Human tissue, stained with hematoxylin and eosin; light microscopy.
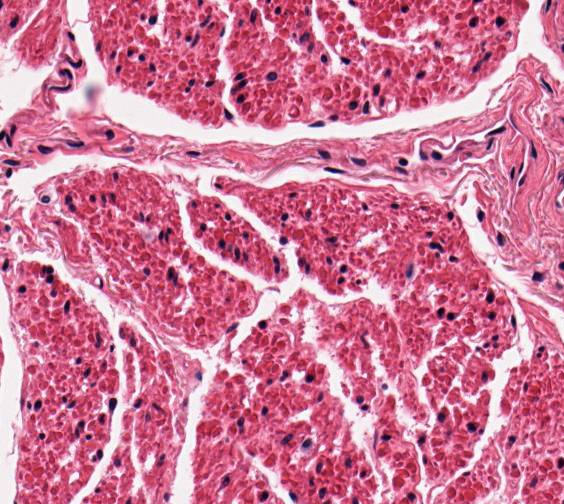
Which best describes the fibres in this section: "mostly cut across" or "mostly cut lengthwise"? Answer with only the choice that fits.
Mostly cut across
